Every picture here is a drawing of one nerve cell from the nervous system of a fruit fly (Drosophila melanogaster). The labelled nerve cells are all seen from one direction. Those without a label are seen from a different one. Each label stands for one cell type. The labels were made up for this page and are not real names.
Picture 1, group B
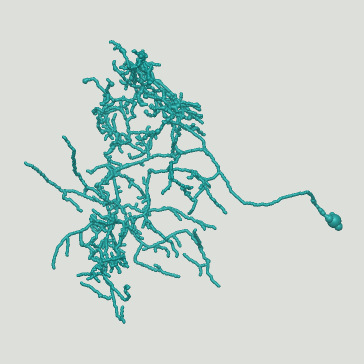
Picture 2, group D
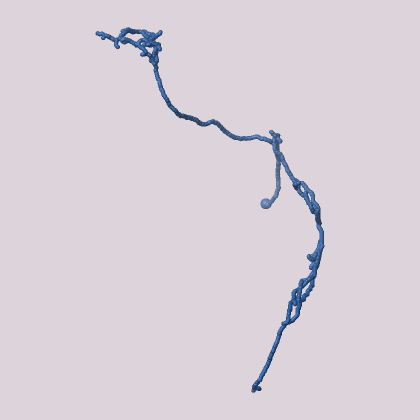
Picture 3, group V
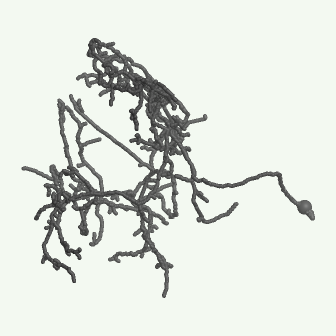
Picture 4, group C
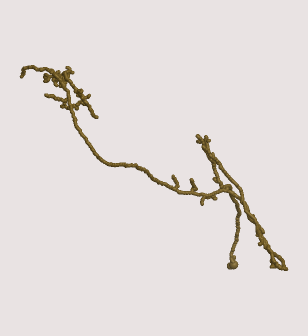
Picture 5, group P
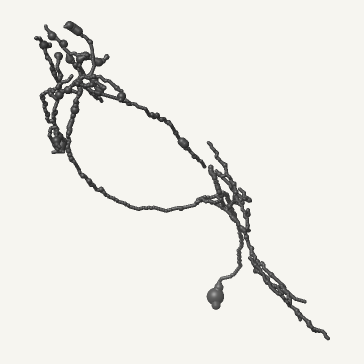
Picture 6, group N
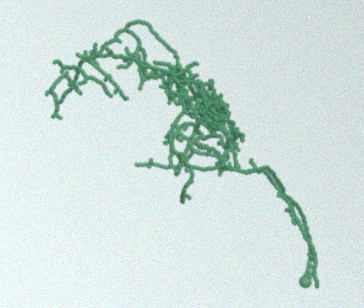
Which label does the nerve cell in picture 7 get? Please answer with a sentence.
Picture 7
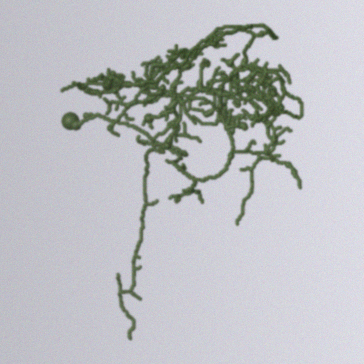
It belongs to group N.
